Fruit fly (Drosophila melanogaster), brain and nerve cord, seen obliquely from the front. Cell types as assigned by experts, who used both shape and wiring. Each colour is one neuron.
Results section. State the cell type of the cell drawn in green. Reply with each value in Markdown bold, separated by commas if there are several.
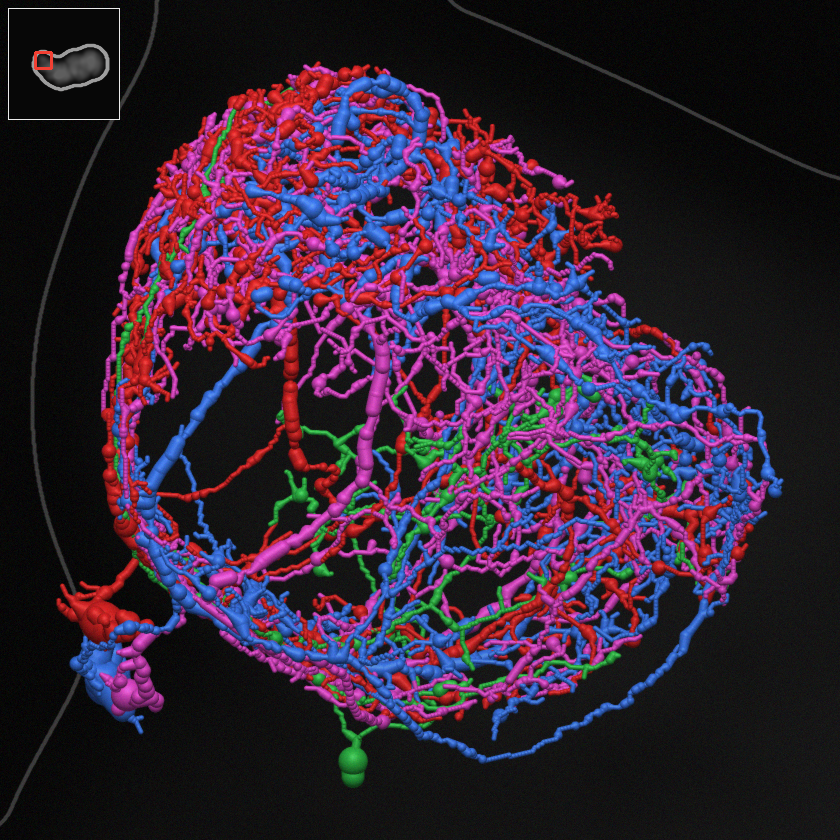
**INXXX456**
